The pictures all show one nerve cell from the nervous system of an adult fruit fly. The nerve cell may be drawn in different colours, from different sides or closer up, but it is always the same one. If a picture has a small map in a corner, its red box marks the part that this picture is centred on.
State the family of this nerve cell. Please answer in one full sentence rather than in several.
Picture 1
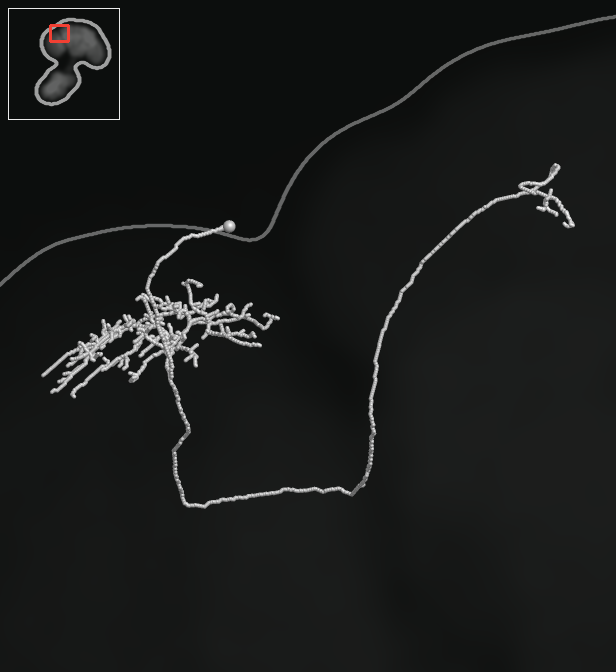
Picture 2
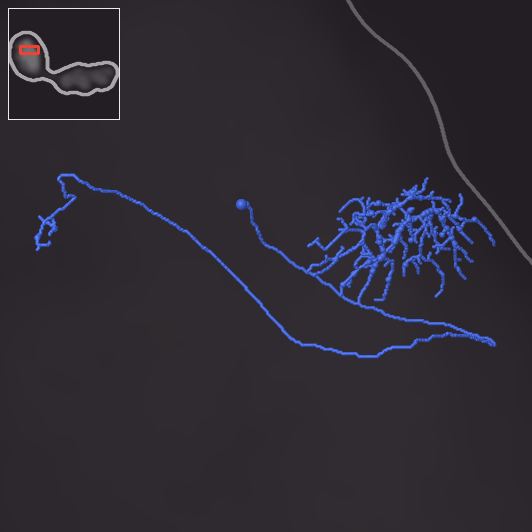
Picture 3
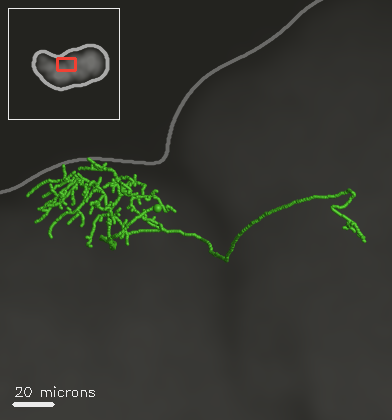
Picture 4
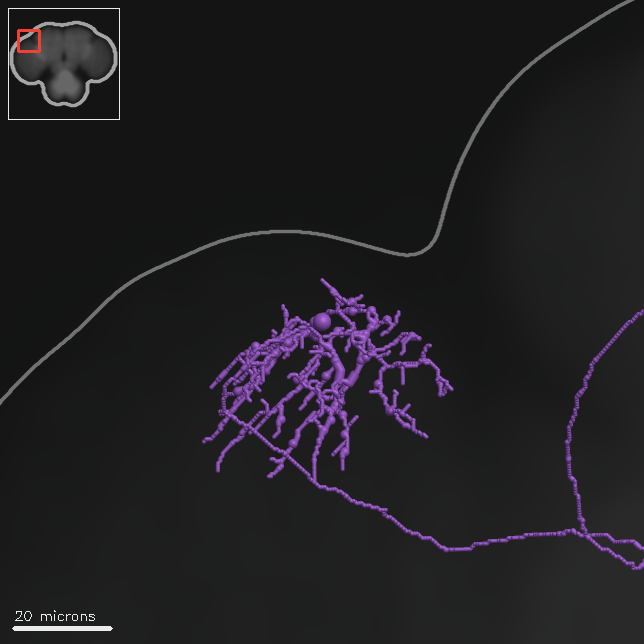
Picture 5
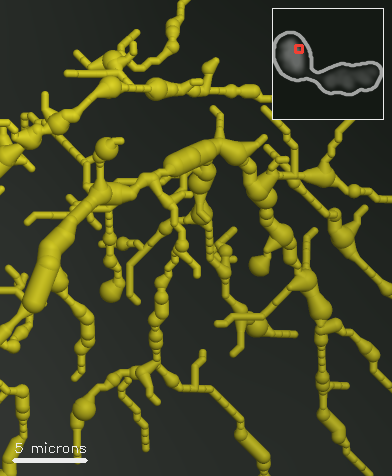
This nerve cell has MeTu as its family.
